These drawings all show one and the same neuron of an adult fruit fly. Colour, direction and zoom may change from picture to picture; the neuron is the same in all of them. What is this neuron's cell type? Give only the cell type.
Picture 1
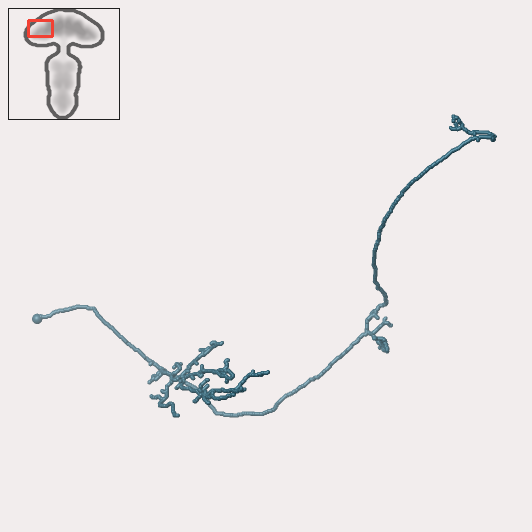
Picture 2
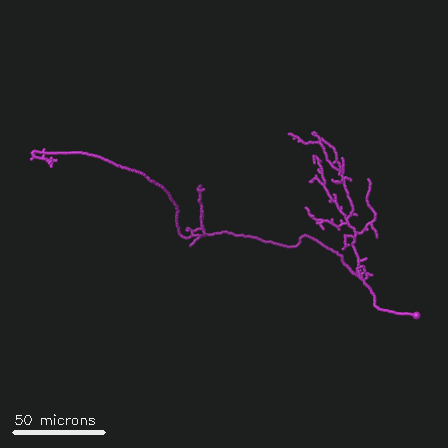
MeTu4e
